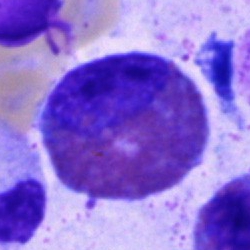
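Eosinophil, the central cell in a stained bone marrow smear: its outline is roughly round and smooth, and a small dark bud projects from its lower edge. Slight blur softens the fine detail.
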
